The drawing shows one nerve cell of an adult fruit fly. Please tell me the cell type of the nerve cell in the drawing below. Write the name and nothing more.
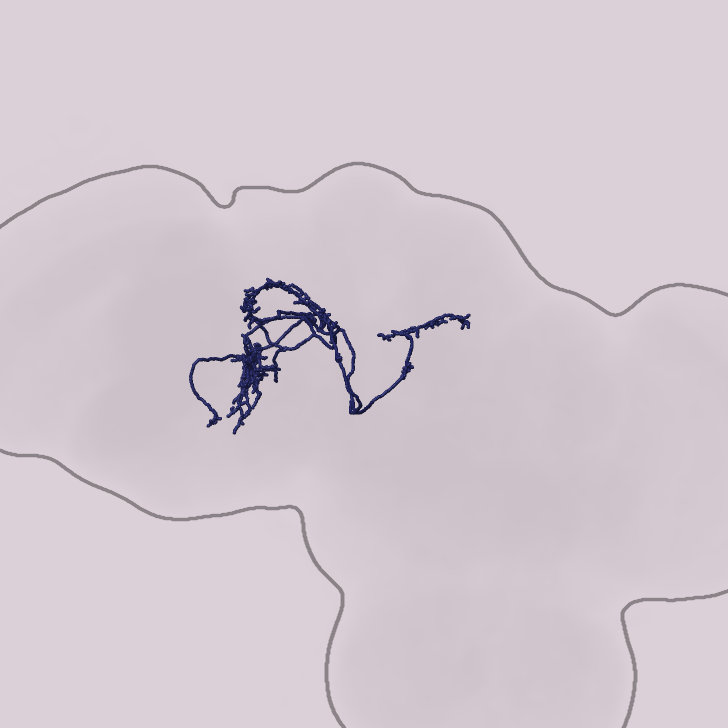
CRE008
